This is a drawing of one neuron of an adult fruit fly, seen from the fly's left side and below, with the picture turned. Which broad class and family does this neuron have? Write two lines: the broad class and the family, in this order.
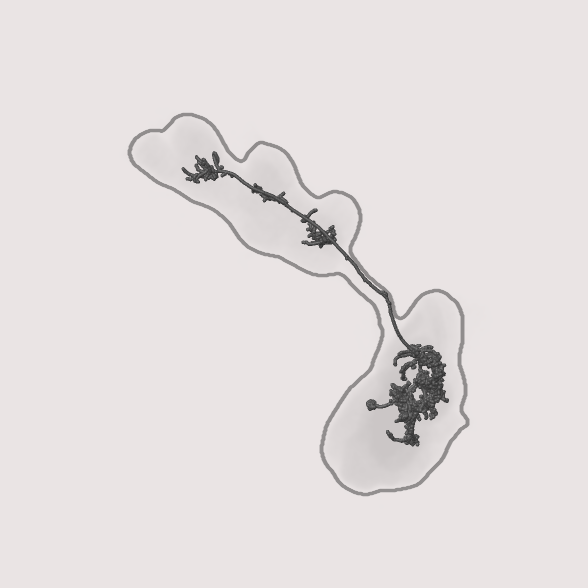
descending neuron
pIP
